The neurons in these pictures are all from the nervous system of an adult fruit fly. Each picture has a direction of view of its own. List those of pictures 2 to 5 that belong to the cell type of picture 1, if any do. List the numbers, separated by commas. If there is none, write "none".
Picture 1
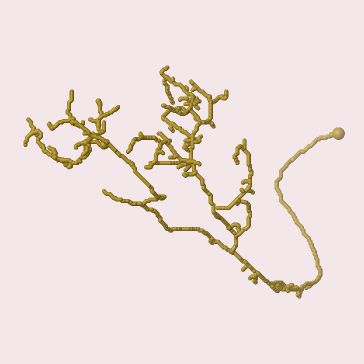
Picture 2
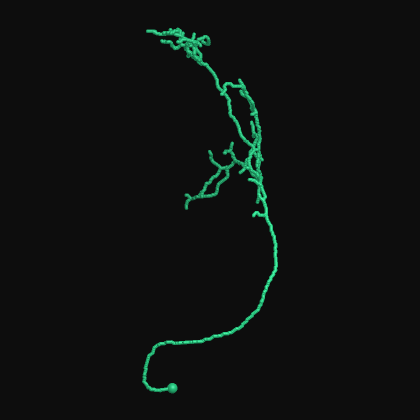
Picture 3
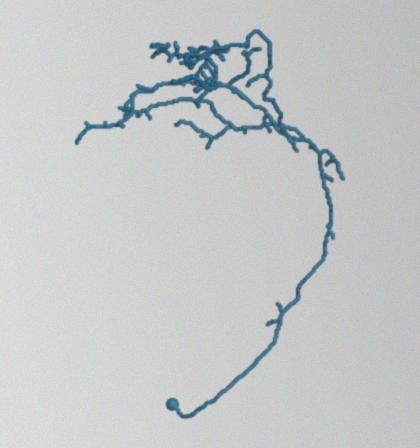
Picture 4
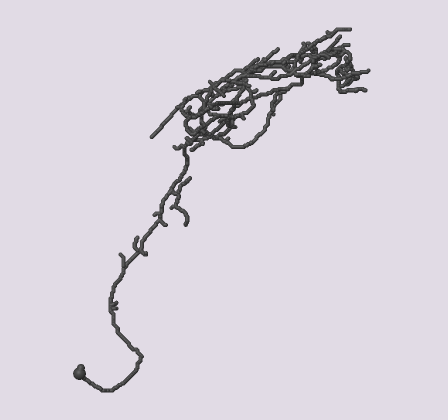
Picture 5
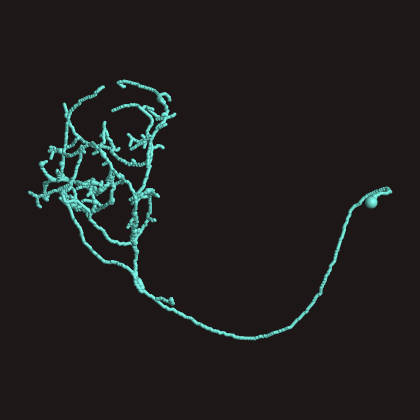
3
